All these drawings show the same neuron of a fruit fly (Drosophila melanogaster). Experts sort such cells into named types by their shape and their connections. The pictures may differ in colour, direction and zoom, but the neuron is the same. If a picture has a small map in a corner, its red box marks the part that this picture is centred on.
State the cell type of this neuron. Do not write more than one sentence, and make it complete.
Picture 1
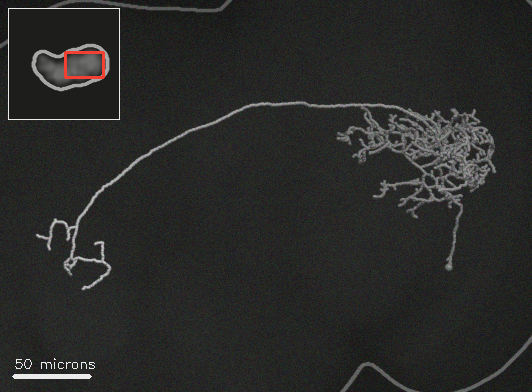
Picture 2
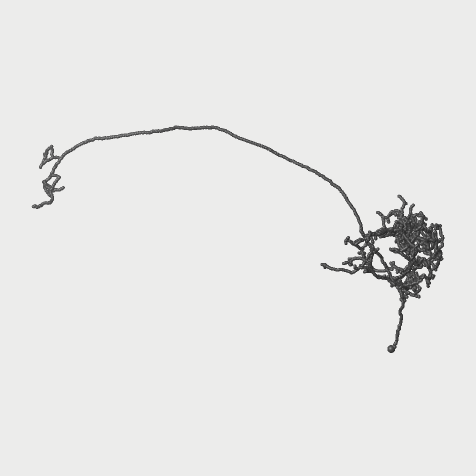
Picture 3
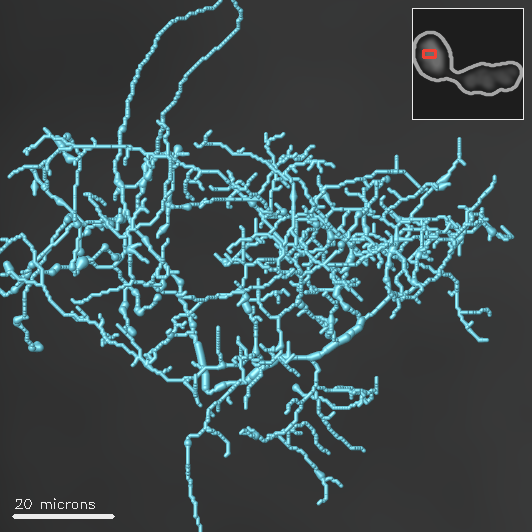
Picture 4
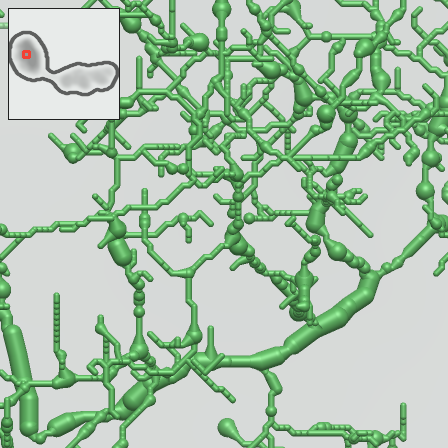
The cell type of the neuron here is AVLP325_a.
